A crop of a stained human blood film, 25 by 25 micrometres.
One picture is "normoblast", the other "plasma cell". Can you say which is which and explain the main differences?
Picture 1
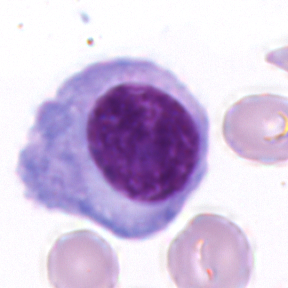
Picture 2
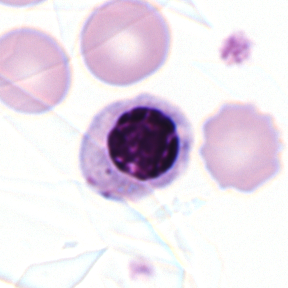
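Picture 1 is the plasma cell and picture 2 the normoblast.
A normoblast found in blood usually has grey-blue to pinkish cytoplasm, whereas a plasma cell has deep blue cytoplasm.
The cytoplasm in picture 1 is a deeper blue at its outer left margin than beside the nucleus, whereas in picture 2 it is pale greyish-lilac. Chromatin in picture 1 is moderately condensed and patchy rather than fine and even; in picture 2 it is dark purple and coarsely clumped. The picture 1 nucleus is round to oval with no indentation. The picture 2 nucleus is round in outline, about 6 micrometres across, set toward the upper right and filling about 50% of the cell's area. That cell is about 10 by 9 micrometres, about 1.25 times as wide as a red cell lying whole in the picture. Its cytoplasm is broadest on the lower left side of the nucleus and holds a few small purple granules toward the lower left.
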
